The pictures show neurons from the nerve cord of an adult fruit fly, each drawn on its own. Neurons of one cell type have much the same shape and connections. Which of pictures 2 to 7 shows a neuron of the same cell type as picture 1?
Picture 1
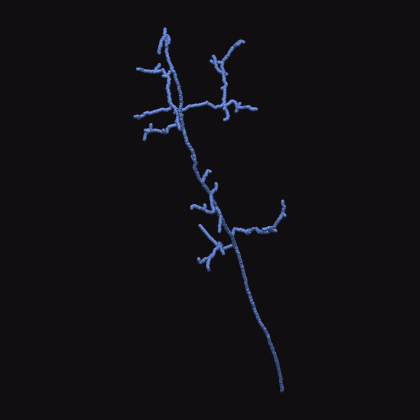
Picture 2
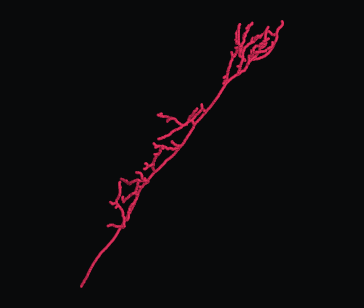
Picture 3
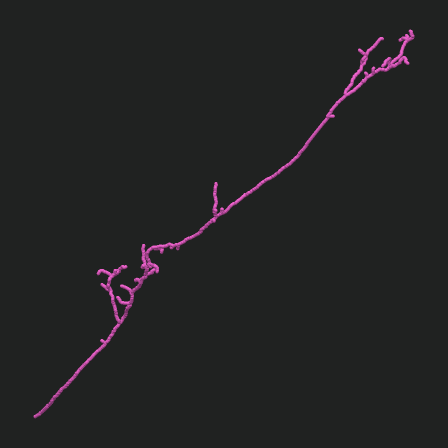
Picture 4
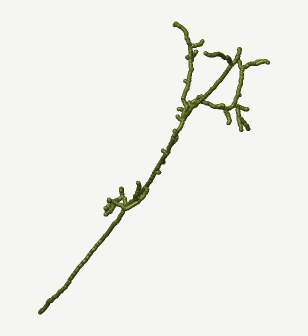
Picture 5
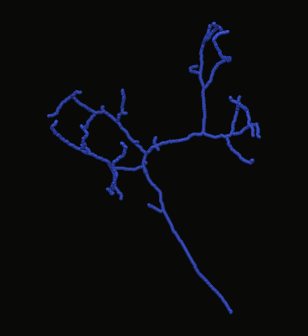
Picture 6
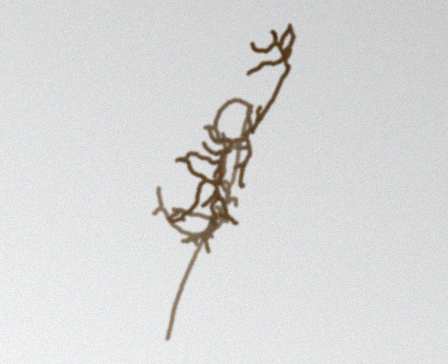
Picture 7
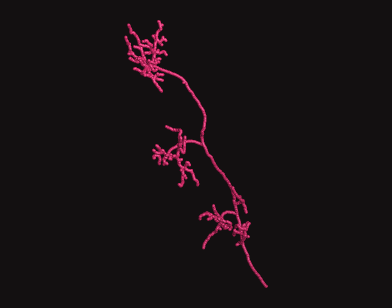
Picture 4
